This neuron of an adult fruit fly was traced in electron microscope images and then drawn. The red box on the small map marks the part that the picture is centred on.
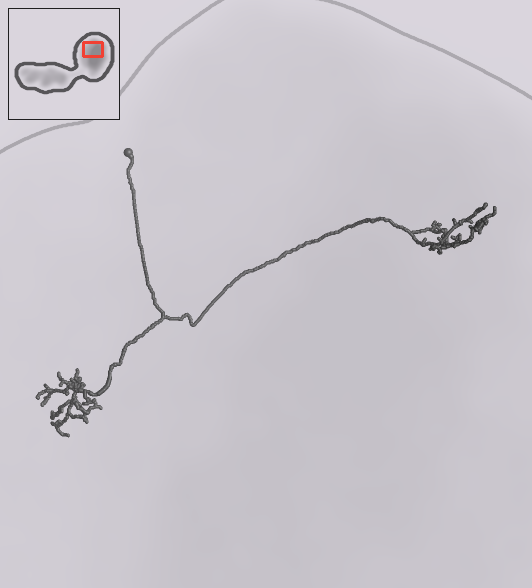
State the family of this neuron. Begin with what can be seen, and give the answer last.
The cell body can be seen at the upper left of the picture. In this view it is wider than it is tall. It is a visual projection neuron. The family is hemilineage VPNd2.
